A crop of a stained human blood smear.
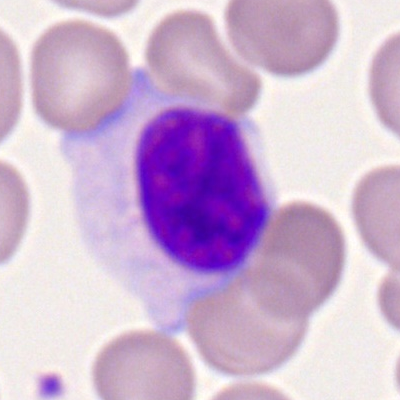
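Lymphocyte, stained human blood smear, central cell. Chromatin dark purple, coarsely clumped. Cytoplasm abundant, pale blue-grey, without coarse granules or vacuoles.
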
